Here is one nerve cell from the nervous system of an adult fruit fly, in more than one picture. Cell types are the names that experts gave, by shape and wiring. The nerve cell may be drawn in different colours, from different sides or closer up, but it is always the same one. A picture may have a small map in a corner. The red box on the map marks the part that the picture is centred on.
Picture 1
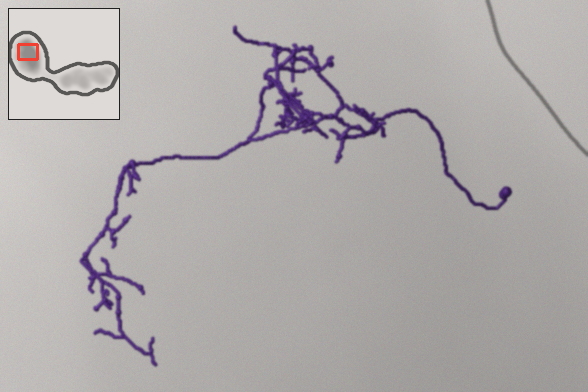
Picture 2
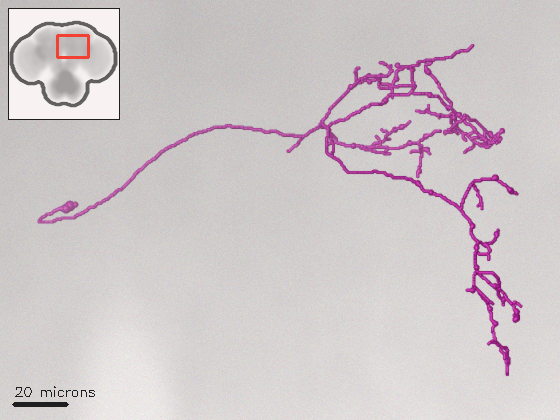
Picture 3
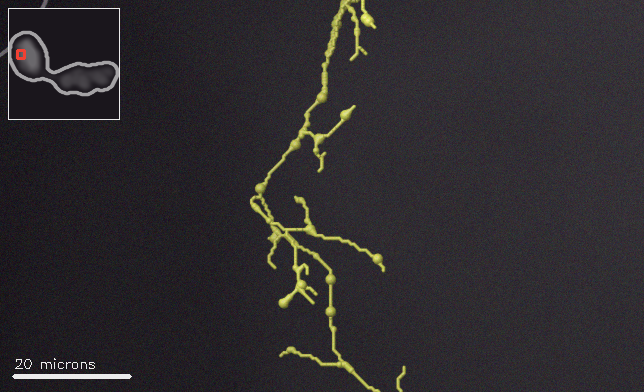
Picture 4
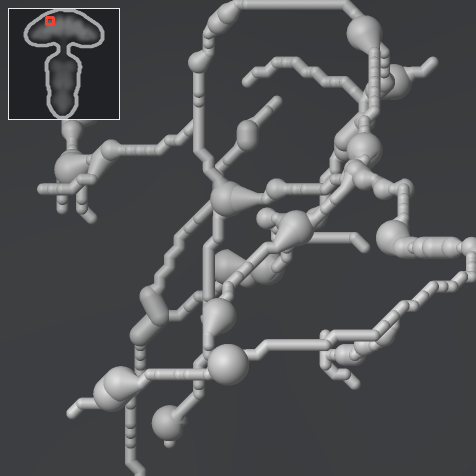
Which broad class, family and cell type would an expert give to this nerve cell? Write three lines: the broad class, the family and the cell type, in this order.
central-brain intrinsic neuron
hemilineage DM6_posterior
AVLP584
